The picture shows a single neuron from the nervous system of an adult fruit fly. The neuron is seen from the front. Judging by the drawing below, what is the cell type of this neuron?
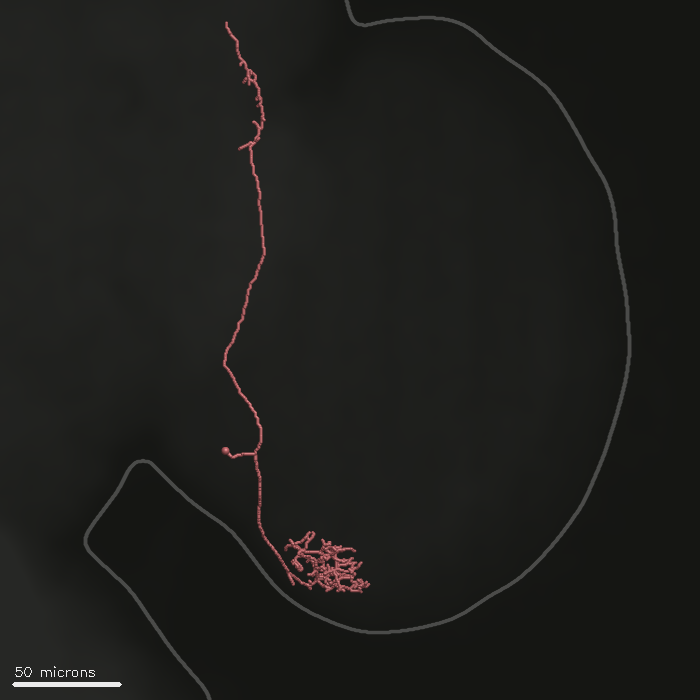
MeVP10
